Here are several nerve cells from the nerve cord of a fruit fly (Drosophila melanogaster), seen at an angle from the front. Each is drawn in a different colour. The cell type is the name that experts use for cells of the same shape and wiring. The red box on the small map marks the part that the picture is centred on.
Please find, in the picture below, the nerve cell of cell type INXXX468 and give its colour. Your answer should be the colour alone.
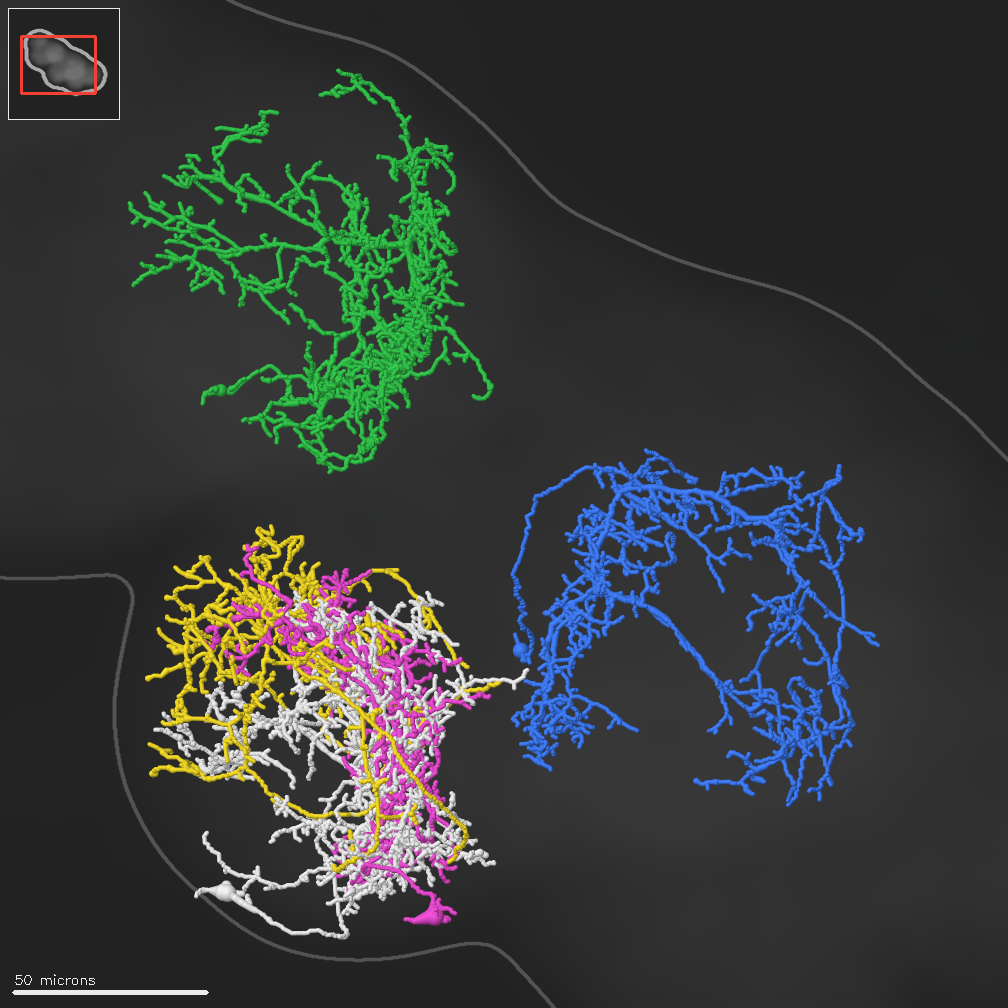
green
